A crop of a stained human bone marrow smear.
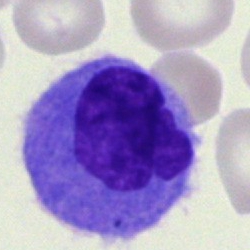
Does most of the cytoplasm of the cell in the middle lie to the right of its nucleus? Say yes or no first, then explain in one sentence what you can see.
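No. The nucleus sits off-centre toward the upper right of the cell.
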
